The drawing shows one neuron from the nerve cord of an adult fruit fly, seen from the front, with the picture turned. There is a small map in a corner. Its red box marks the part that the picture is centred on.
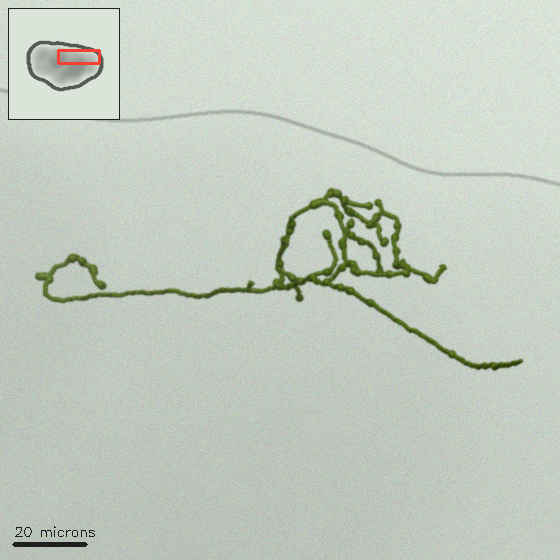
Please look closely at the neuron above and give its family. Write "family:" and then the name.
family: hemilineage PSp2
